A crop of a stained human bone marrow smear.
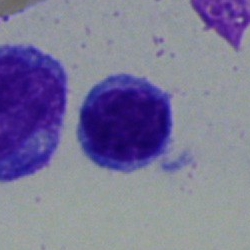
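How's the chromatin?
Dark purple and dense.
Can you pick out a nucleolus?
No, there's no distinct one in the nucleus.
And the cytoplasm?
Just a thin blue rim, with no granules in it.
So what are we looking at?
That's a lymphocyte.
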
